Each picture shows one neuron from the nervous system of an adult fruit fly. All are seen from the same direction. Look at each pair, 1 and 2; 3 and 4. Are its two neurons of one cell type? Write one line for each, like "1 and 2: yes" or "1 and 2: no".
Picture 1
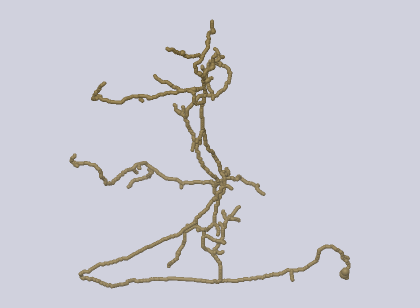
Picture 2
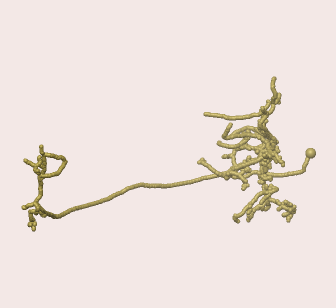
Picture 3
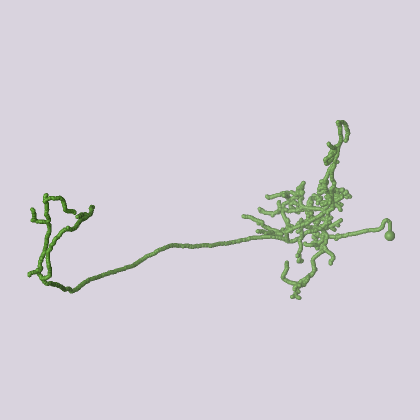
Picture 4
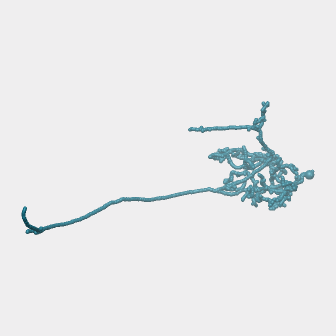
1 and 2: no
3 and 4: no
